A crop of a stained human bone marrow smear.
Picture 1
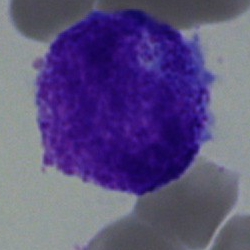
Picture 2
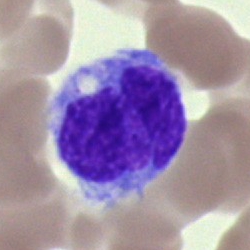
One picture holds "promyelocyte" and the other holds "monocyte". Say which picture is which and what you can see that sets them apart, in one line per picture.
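In picture 1 we see a promyelocyte: Dense dark purple granules fill the whole cell.
In picture 2 we see a monocyte: No distinct granules are seen in the cytoplasm.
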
